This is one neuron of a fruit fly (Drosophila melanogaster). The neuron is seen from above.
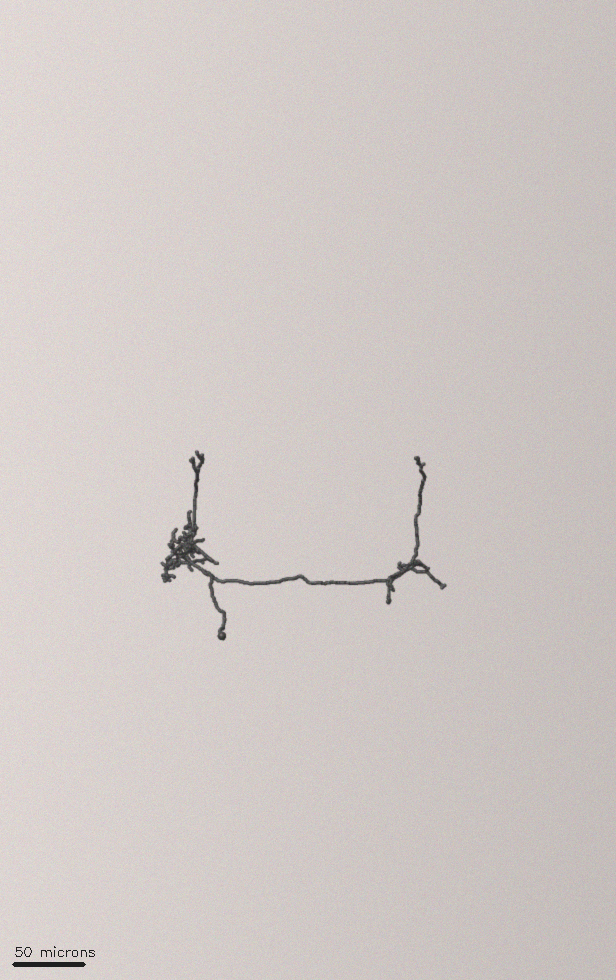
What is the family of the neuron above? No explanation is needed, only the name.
hemilineage DM6_ventral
